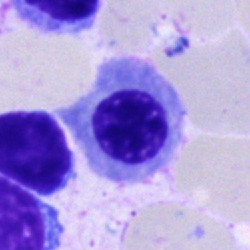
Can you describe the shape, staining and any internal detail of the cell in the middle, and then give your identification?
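Dense, dark purple chromatin is dotted with small pale spots. A broad rim of cytoplasm, free of visible granules, surrounds the entire nucleus. Pressed against the left side of this cell is another cell with a large dark nucleus. This is an erythroblast.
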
